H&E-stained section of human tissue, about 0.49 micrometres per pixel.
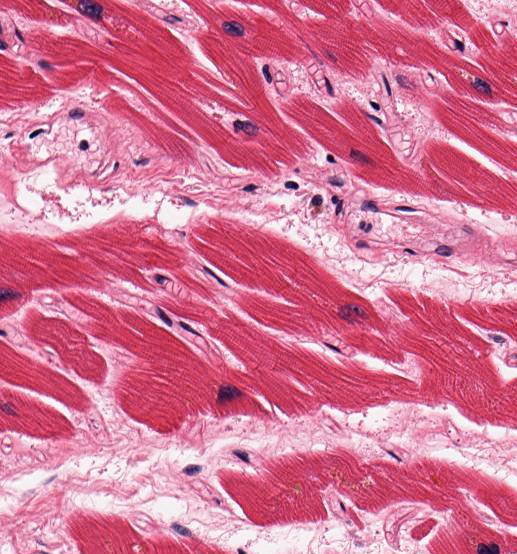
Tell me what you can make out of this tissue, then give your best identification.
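Obliquely running muscle fibre bundles fill the field, parted by pale bands of loose connective tissue. The fibres branch and join their neighbours rather than running as separate parallel cylinders. Their deep pink cytoplasm shows fine lengthwise myofibrils. The tissue is left ventricle of the heart.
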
